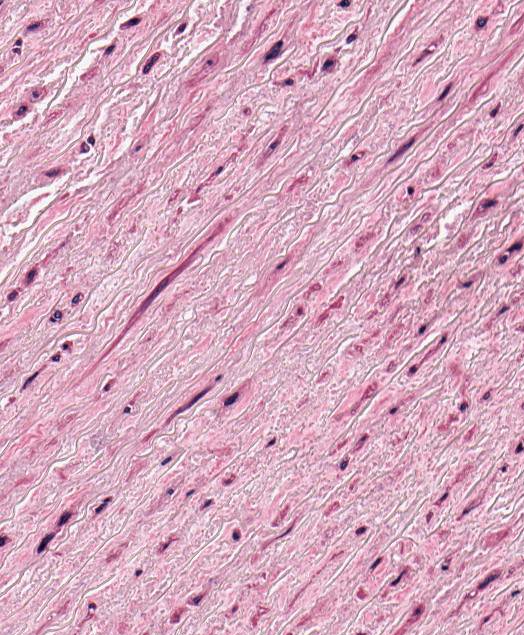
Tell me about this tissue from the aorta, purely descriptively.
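Parallel fibres cross the entire field diagonally, from lower left to upper right. Most nuclei are elongated and aligned parallel to these fibres. The nuclei are sparse, widely spaced among the fibres, and stain dark purple throughout.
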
